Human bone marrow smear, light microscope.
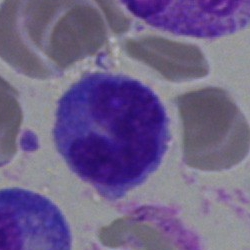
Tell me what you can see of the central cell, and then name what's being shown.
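Roughly round in outline, the cell has a nucleus that fills most of it. A pale cleft extends into the nucleus from the left side toward the centre. The chromatin stains dark purple and dense. This cell is a monocyte.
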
